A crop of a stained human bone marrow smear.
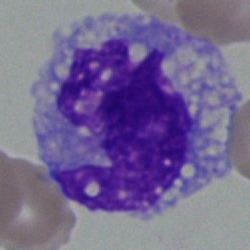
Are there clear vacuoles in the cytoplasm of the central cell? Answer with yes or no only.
Yes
